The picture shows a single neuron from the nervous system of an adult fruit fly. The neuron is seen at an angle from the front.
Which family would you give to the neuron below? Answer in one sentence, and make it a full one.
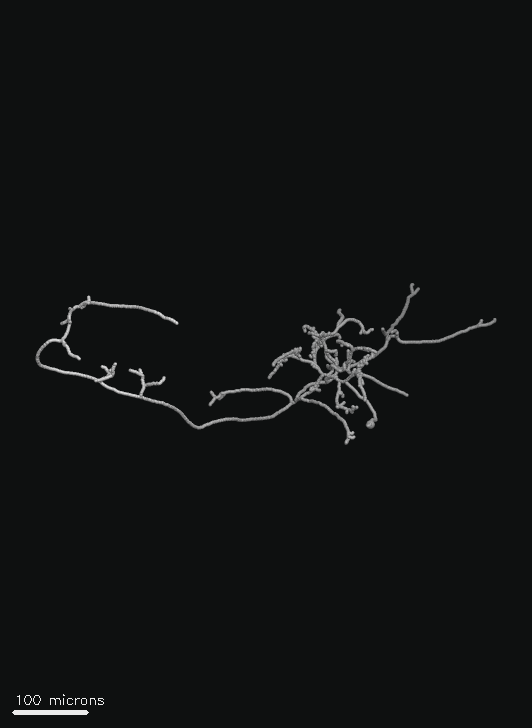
This neuron falls within the family hemilineage 08B.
